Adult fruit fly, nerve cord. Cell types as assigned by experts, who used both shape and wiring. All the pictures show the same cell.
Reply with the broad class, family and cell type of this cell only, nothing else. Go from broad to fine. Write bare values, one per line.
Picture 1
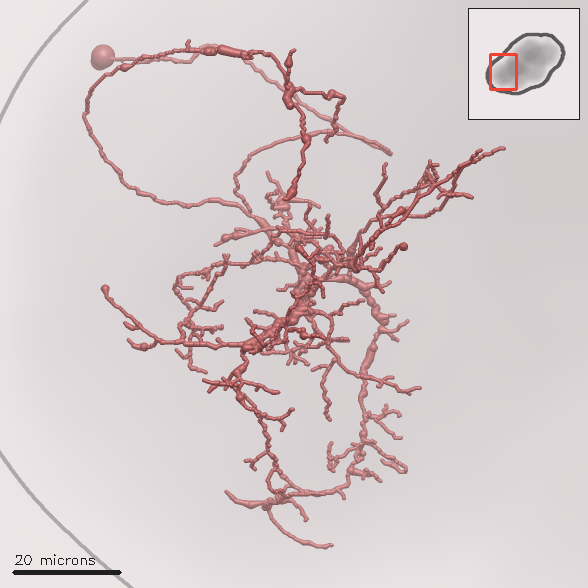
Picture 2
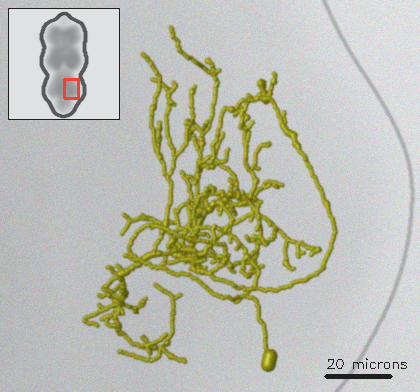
nerve-cord intrinsic neuron
hemilineage 03A
IN03A075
